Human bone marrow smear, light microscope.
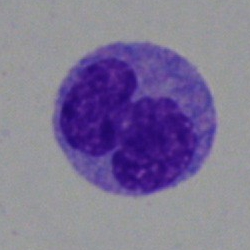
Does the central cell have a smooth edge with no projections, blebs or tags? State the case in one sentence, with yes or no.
Yes, the cell's outline is smooth, without projections.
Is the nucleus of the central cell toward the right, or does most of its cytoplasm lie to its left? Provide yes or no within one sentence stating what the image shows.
No, the nucleus sits toward the left, whether upper, middle or lower.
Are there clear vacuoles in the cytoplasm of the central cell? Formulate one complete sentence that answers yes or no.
No, there are no vacuoles in the cytoplasm of this cell.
